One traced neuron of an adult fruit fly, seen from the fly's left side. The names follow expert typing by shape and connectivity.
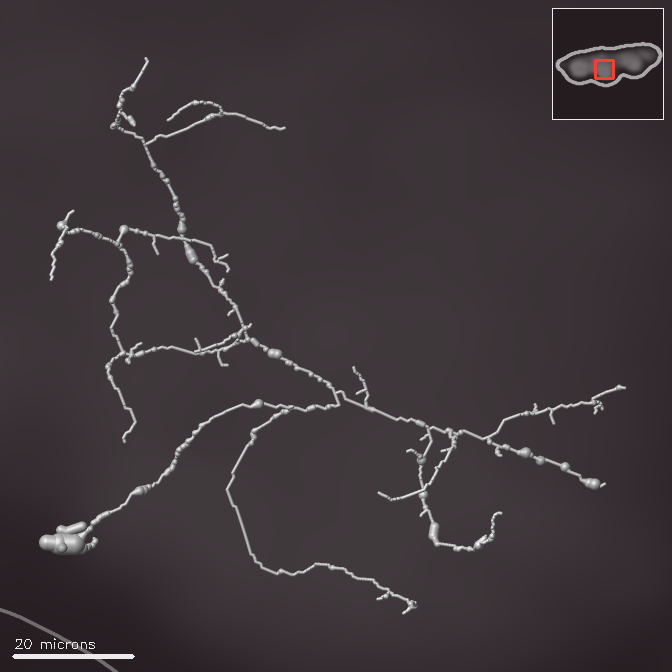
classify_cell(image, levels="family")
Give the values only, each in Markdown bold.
**hemilineage 15B**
